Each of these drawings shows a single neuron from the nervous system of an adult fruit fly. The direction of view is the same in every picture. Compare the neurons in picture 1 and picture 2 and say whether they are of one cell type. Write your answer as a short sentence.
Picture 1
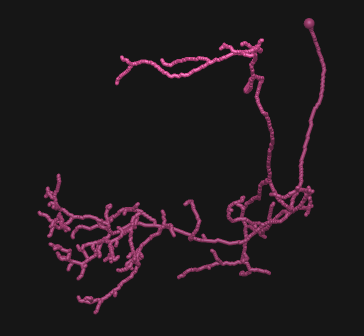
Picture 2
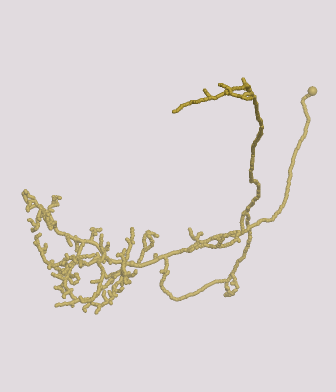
They are of the same cell type.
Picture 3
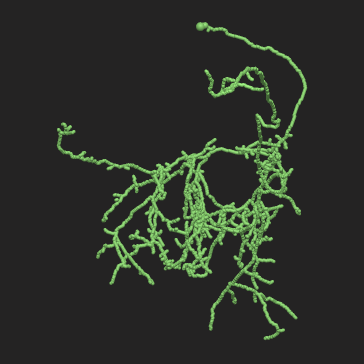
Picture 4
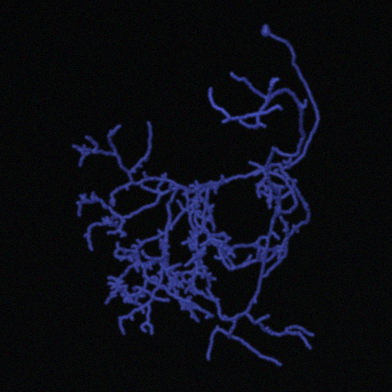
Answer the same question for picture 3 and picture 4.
They are of the same cell type.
